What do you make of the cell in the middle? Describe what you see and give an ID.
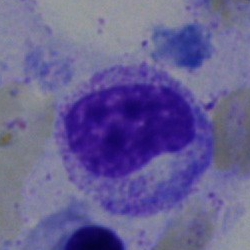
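Shape comes first: the outline is roughly round. Next the nucleus, which shows an indentation along its lower edge and lies toward the upper part of the cell. That position leaves a wider band of cytoplasm below it, and the cytoplasm itself is pale bluish-lilac. Last, the name: metamyelocyte.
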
